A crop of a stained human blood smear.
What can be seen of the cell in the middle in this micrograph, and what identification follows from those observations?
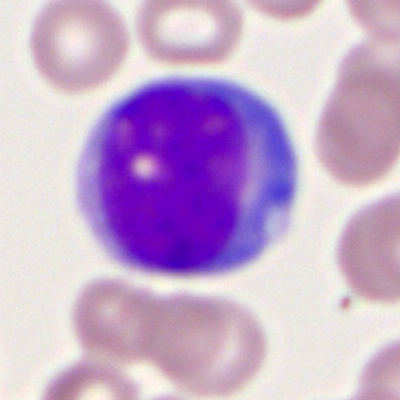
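Most of this cell is taken up by its nucleus. The chromatin appears fine and even, not coarsely clumped. A distinct pale spot lies in the left half of the nucleus. The cytoplasm is stained blue. The cell is a myeloblast.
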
